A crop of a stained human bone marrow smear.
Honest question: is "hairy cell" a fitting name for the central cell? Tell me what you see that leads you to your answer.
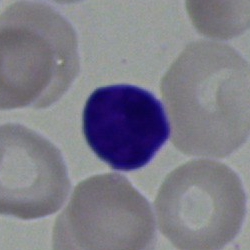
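What settles it is the nucleus filling nearly the whole cell, with no distinct rim of cytoplasm to be seen around it. So this isn't a hairy cell; it's a lymphocyte.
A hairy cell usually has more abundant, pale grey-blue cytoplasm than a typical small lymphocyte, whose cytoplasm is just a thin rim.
The lack of a visible cytoplasmic rim here therefore counts against hairy cell and sits better with lymphocyte. There are no granules, but that doesn't separate them.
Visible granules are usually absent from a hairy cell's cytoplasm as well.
Beyond that, the outline is roughly round with a few slightly flattened edges, and the chromatin stains dark purple-blue, looking dense and even throughout, with no nucleoli.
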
